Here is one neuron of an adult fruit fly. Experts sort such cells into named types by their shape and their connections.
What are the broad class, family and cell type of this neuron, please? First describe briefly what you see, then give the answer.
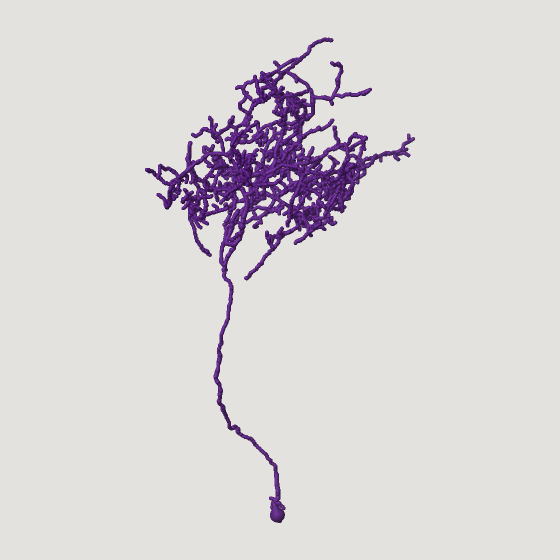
Dozens of branch ends can be seen. In this view it is taller than it is wide. Its broad class is central-brain intrinsic neuron. The family is LHAV. Its cell type is LHAV2d1.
